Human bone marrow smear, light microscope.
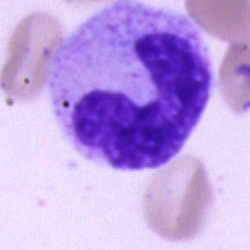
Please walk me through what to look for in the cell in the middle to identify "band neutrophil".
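The cell in the middle is a band neutrophil.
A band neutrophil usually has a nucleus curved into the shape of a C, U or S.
Here the nucleus is a single thick curved band bent into a horseshoe, which matches that shape.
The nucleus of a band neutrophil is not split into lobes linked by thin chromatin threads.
In this cell the nucleus forms one band rather than separate lobes, which also matches. The band runs along the right and lower side of the cell, so the upper left part is filled with cytoplasm. That cytoplasm is plentiful and pale lilac, with fine purple granules scattered through it.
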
